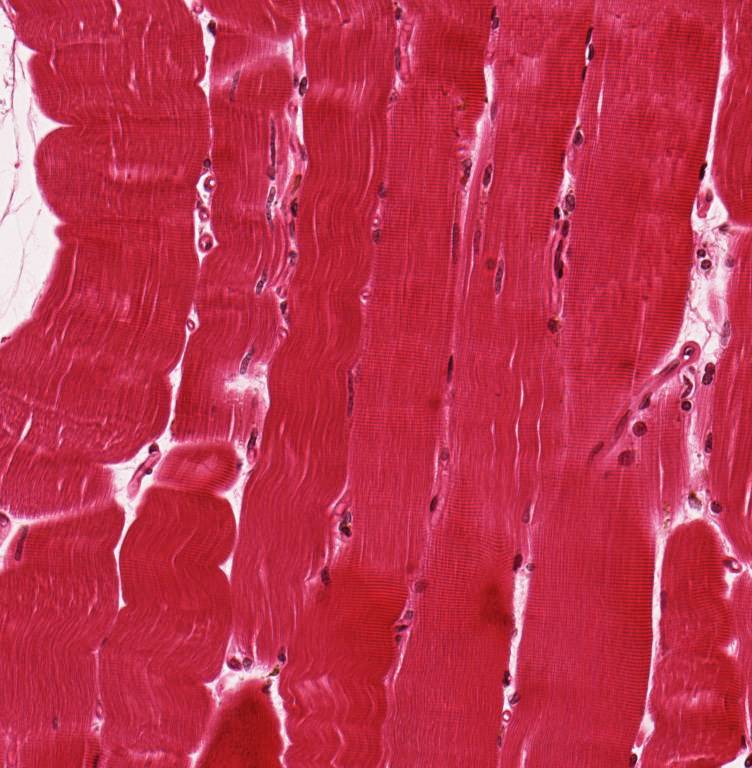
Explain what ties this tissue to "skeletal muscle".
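Checking against skeletal muscle: long, parallel fibres run roughly top to bottom across the whole field, side by side, never branching or joining one another.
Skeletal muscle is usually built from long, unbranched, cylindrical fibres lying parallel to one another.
That matches. Fine cross-striations cross the fibres through most of the field, which fits as well.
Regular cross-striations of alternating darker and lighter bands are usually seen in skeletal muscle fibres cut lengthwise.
The nuclei, flattened and elongated, sit at the fibre edges rather than in their centres.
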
